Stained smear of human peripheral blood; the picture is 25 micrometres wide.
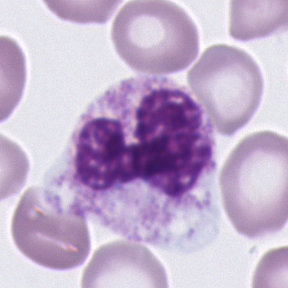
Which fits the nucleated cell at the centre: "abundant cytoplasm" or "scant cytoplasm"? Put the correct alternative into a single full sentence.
A wide area of cytoplasm encircles its nucleus.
